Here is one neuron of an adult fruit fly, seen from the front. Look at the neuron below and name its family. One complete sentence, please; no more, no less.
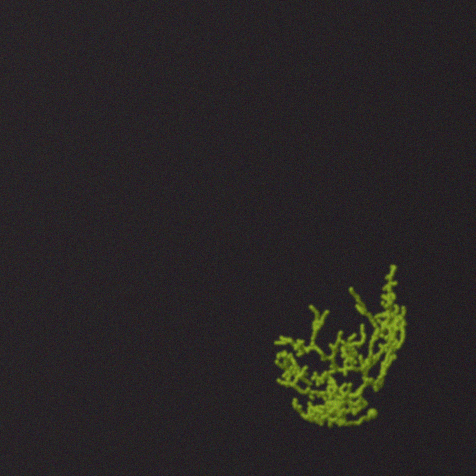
For family, the neuron is given as hemilineage 13A.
